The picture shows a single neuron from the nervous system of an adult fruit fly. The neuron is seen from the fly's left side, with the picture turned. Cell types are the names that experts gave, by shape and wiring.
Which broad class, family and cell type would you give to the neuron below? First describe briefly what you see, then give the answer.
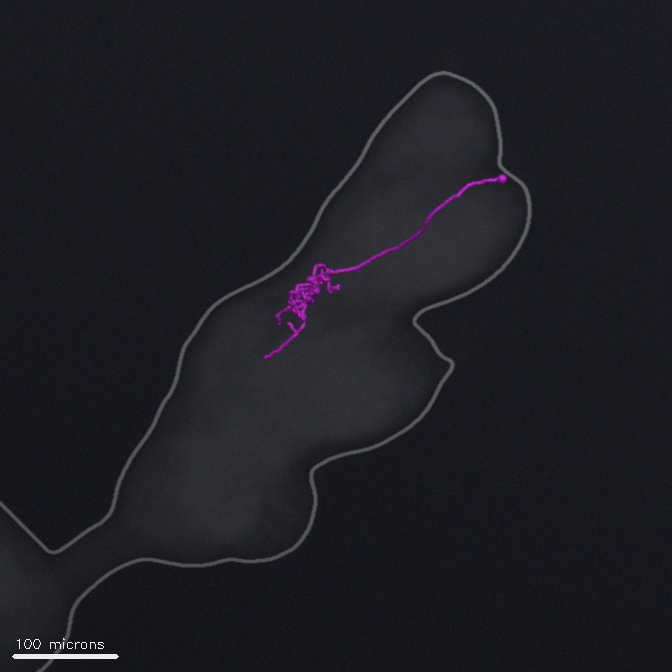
The cell body is at the upper right of the picture. By the scale bar it is about 250 microns wide in this view. This is a nerve-cord intrinsic neuron. The family is hemilineage 06A. The cell type is IN06A136.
